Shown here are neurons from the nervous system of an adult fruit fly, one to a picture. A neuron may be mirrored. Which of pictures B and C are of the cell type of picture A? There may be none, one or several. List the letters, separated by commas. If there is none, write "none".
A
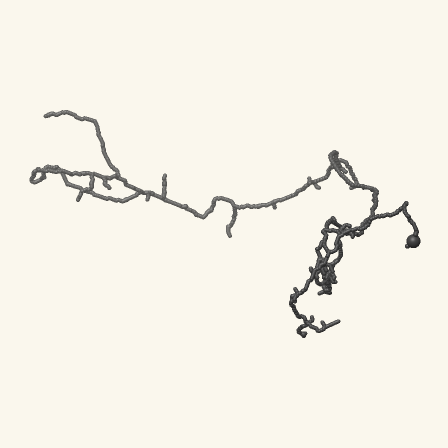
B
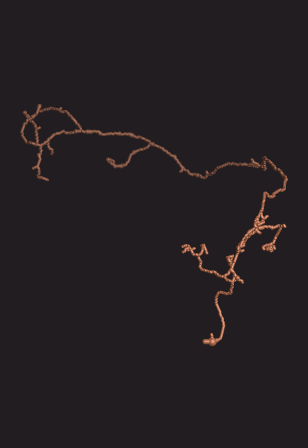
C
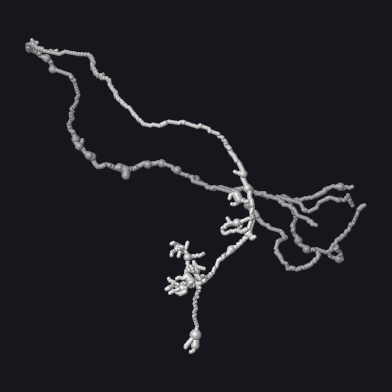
B, C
